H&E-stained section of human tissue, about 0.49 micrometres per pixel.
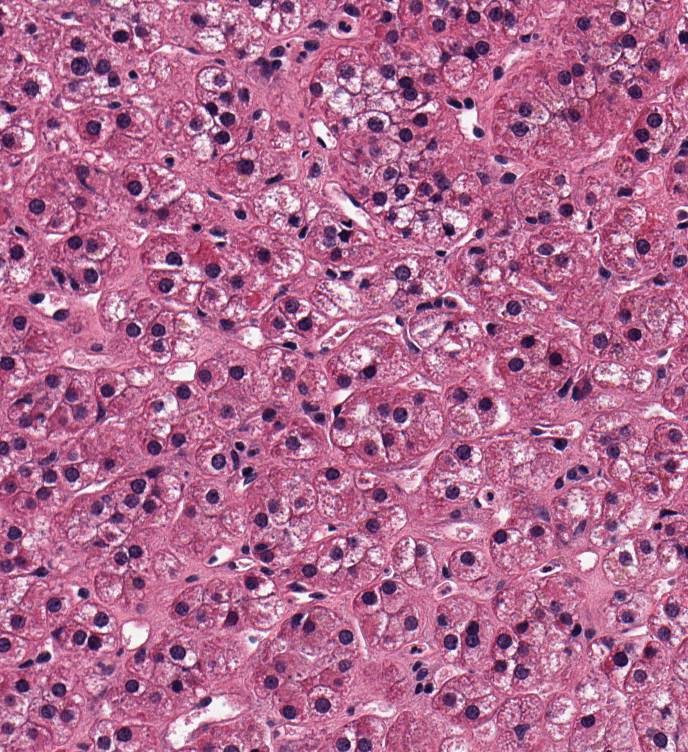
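Adrenal gland, haematoxylin and eosin stained section. The main cells are large and polygonal, with abundant cytoplasm and distinct borders. Many have finely vacuolated, pale, foamy cytoplasm, intermixed with cells of more solidly pink cytoplasm. Many nuclei show a small dark nucleolus. Small elongated dark nuclei, consistent with endothelial cells, lie along the thin septa between nests.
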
